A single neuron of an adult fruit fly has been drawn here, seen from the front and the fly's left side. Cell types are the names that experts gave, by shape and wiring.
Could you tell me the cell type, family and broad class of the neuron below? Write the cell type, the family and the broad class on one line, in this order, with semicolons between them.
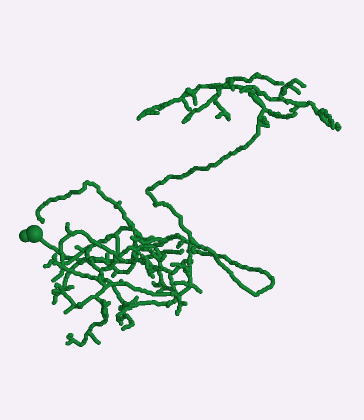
CB2976; hemilineage LHp2; central-brain intrinsic neuron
